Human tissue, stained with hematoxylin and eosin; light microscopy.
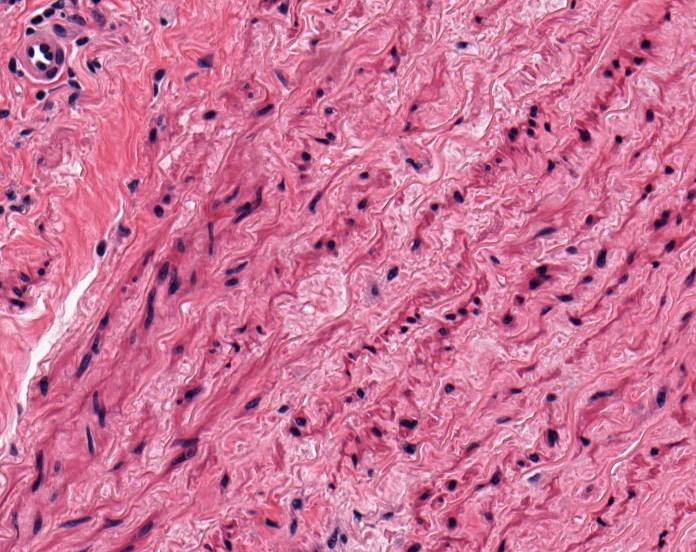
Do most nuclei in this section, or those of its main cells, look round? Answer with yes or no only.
No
